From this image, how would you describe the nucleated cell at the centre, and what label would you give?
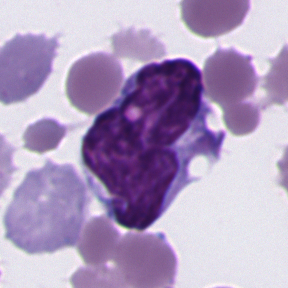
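Most of this cell is taken up by its nucleus. The visible cytoplasm lies mainly to the right of the nucleus and shows no granules. On that right side the cell edge is ragged, with small irregular projections. This cell is a monocyte.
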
